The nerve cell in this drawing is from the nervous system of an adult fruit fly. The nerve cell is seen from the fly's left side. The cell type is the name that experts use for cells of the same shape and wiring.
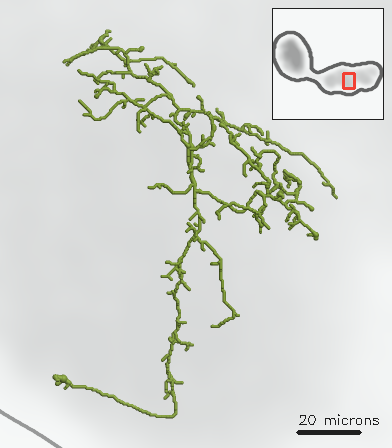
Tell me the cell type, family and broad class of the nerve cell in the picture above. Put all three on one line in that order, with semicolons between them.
IN13A062; hemilineage 13A; nerve-cord intrinsic neuron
